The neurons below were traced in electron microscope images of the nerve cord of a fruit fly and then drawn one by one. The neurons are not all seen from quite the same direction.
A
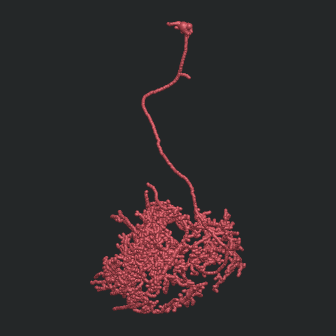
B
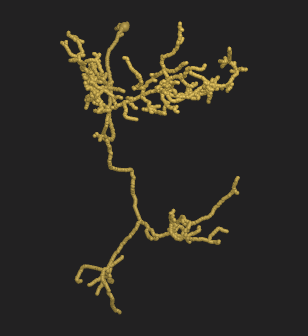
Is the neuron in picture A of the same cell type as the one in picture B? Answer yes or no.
no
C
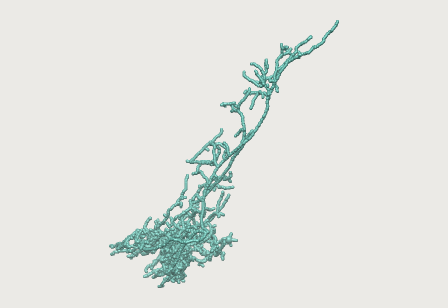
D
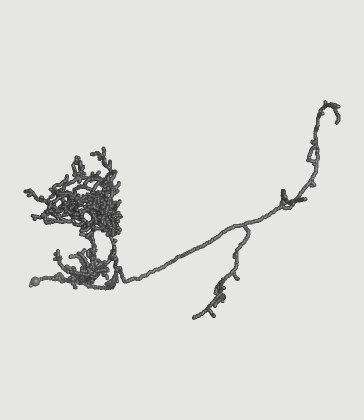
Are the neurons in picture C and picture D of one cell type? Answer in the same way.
no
